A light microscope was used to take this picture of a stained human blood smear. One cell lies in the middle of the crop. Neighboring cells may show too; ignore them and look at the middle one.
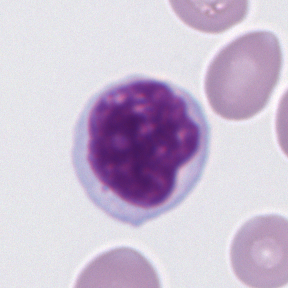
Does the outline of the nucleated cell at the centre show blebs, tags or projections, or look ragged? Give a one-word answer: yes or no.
No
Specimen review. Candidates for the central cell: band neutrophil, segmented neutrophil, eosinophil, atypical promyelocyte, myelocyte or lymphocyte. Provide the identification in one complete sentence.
Occupying the centre of the crop is a lymphocyte.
